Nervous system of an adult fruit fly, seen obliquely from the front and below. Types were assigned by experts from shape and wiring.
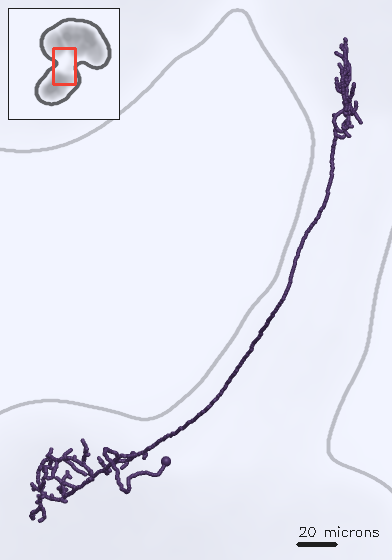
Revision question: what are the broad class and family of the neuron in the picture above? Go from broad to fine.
ascending neuron; hemilineage 16B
